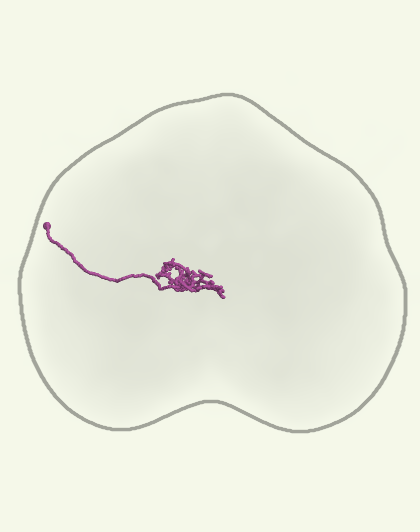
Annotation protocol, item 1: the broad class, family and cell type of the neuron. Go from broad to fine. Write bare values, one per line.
nerve-cord intrinsic neuron
hemilineage 09A
IN09A094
